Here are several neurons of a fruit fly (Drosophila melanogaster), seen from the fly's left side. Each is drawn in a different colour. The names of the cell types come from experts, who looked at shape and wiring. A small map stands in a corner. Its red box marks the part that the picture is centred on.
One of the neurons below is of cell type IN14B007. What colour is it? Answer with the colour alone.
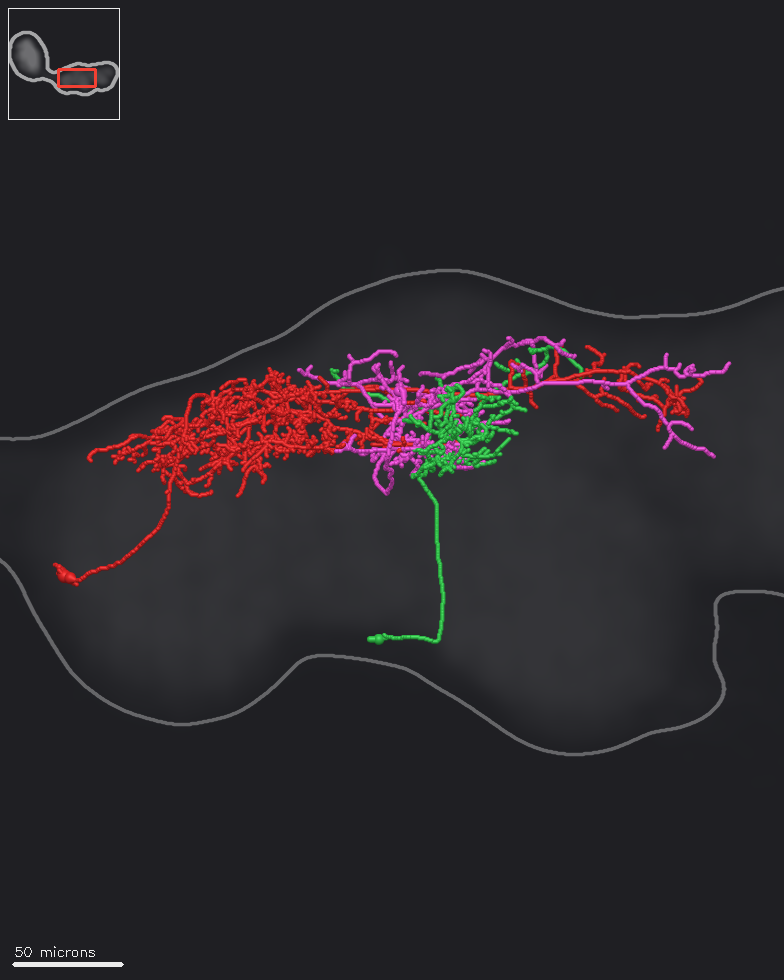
red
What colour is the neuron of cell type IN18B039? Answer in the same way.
magenta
